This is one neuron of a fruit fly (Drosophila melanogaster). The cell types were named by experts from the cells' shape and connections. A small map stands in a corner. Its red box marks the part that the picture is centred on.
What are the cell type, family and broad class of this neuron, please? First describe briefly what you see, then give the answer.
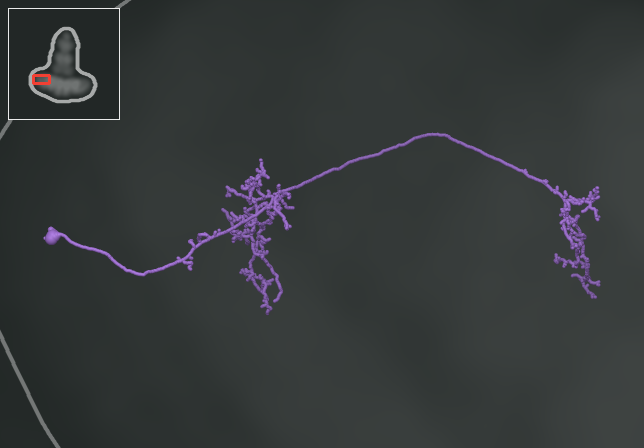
Its cell body lies on the left of the picture. The picture shows dozens of branch ends. Its cell type is Tm35. Its family is Tm. It is an optic-lobe intrinsic neuron.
